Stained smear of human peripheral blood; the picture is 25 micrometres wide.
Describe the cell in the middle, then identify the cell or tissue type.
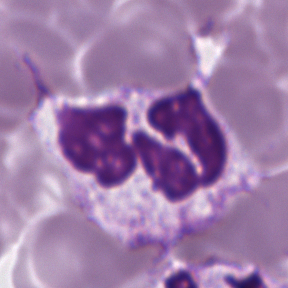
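Irregular rather than round, the outline encloses a nucleus split into separate lobes instead of one mass. Cytoplasm is plentiful and very pale, holding fine pinkish-violet granules. The cell is a segmented neutrophil.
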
